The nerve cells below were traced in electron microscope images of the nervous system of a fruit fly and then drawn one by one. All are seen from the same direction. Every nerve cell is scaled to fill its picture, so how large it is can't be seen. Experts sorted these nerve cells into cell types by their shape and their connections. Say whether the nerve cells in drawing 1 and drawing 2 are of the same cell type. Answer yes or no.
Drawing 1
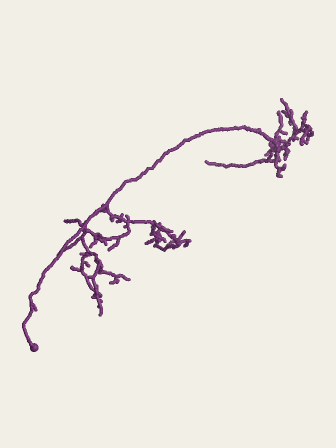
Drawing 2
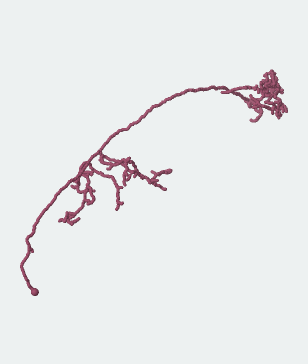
yes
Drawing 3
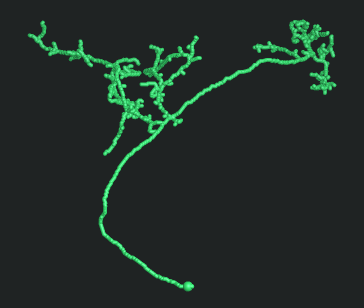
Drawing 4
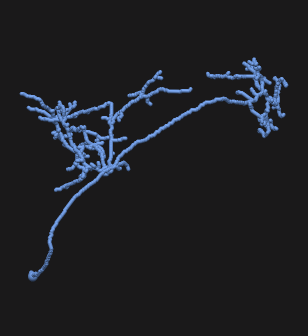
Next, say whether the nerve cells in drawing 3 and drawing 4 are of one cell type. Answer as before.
yes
